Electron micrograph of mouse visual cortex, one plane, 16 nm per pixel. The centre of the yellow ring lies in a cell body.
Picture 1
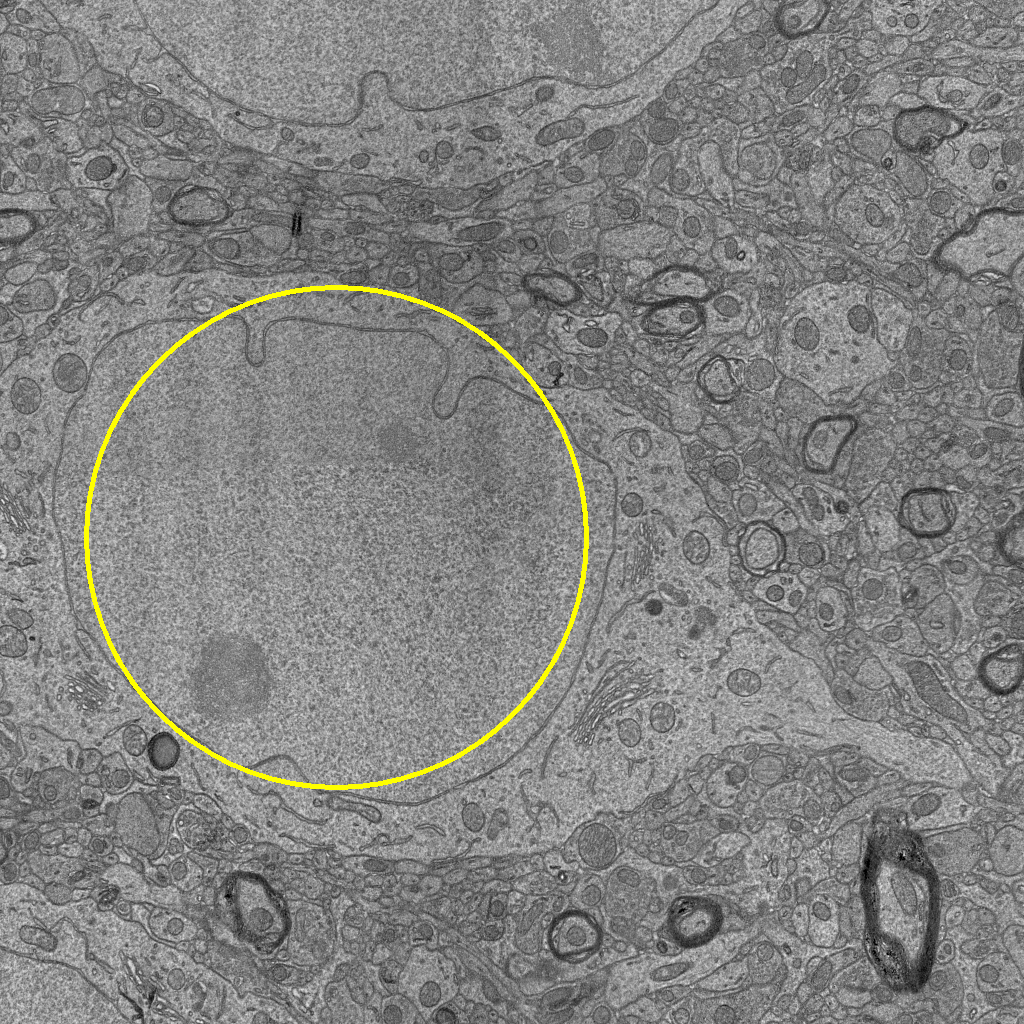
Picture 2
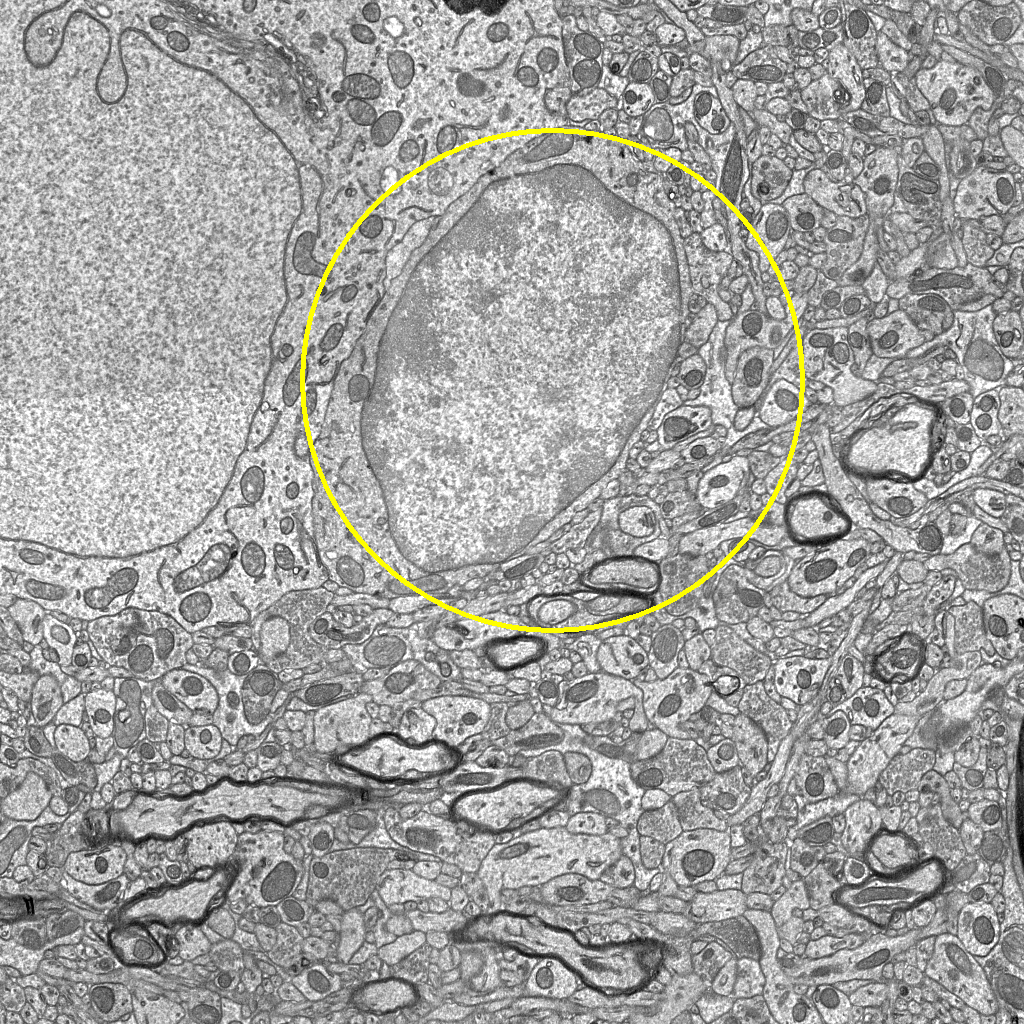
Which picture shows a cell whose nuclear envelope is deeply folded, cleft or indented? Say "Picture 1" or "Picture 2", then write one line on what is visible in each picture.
Picture 1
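Picture 1: The nuclear envelope has deep, narrow infoldings along its upper side.
Picture 2: The nuclear outline is smooth, without deep infoldings.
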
